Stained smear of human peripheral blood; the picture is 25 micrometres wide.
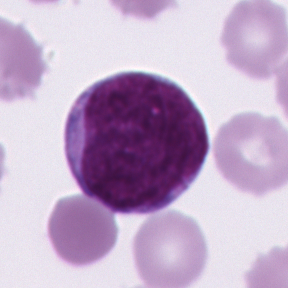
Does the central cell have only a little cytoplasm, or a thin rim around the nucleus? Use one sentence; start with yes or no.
Yes, there is only scant cytoplasm in this cell.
